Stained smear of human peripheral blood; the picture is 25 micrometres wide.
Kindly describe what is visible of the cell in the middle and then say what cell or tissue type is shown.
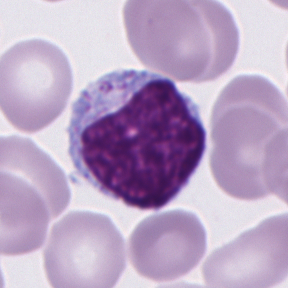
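The nucleus is positioned off-centre, towards the lower right of the cell, and its chromatin is dark purple and coarsely clumped. A few small reddish-purple granules are present in the cytoplasm. On the left side, the outer edge of the cell is slightly ragged. This is a large granular lymphocyte.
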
